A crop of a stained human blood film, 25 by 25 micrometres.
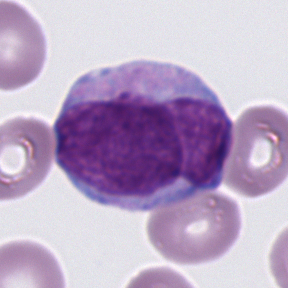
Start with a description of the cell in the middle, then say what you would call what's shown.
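First, the nucleus: a curved fold or crease runs top to bottom through its right part. Its chromatin is finely granular and fairly even, without coarse dark clumps. The nucleus is about 15 by 9 micrometres and fills about 70% of a cell about 16 by 13 micrometres. The cytoplasm, a wider band above than below, is pale greyish blue, deepening to stronger blue at the cell's edge. This is an atypical promyelocyte.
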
